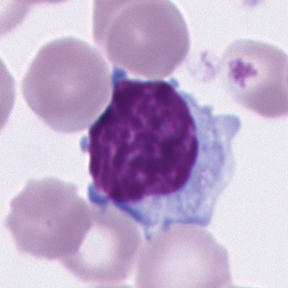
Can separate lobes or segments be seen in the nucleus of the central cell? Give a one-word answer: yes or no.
No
